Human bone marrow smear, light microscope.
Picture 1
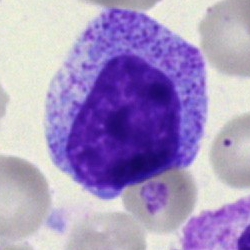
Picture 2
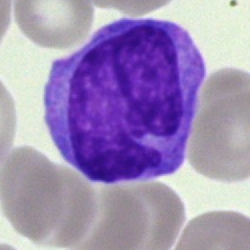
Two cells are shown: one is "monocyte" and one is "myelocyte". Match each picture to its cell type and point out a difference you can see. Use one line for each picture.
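Picture 1 is a myelocyte. Many small purple granules are scattered throughout the cytoplasm.
Picture 2 is a monocyte. No granules are seen in the cytoplasm.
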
